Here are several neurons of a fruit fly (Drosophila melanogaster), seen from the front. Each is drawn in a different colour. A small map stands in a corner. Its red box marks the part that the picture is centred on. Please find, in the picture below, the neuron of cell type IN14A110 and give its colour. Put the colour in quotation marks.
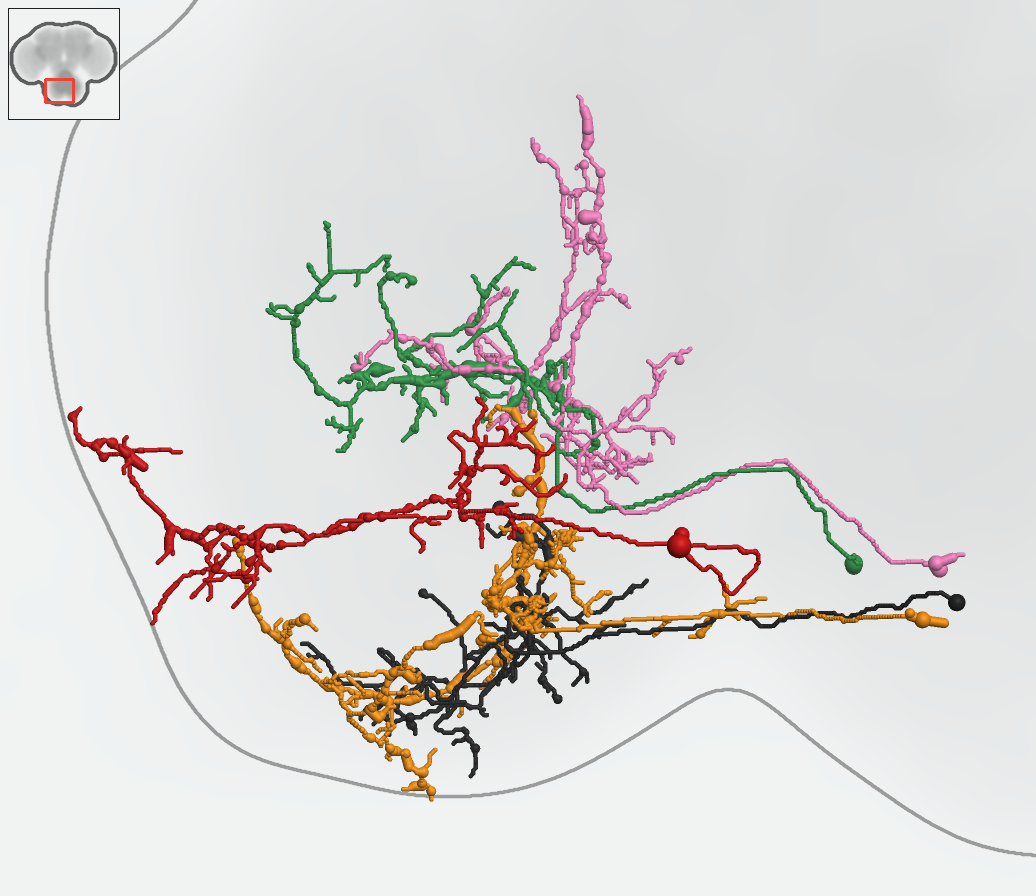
"pink"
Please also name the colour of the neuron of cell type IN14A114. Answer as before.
"black"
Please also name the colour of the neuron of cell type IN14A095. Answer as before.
"green"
